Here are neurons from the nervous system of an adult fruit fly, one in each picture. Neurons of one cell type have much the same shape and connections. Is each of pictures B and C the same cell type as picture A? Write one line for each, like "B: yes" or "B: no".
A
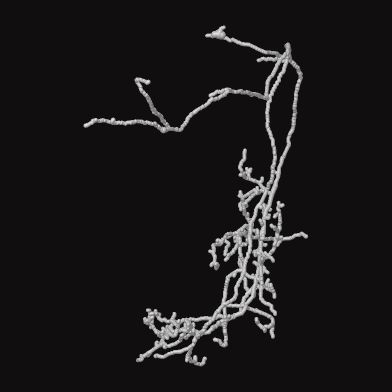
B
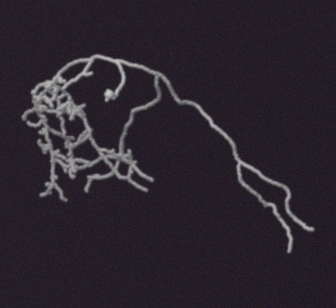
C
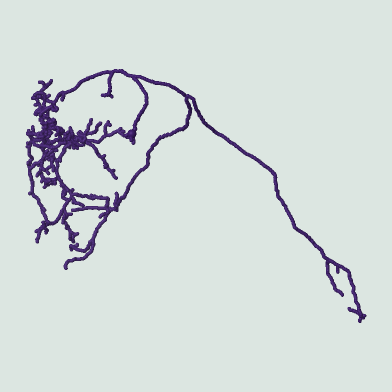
B: no
C: yes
